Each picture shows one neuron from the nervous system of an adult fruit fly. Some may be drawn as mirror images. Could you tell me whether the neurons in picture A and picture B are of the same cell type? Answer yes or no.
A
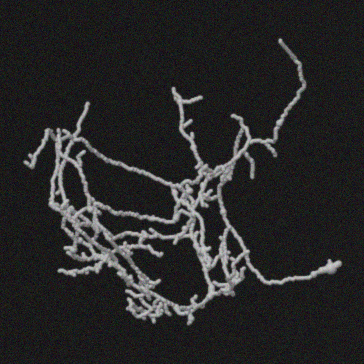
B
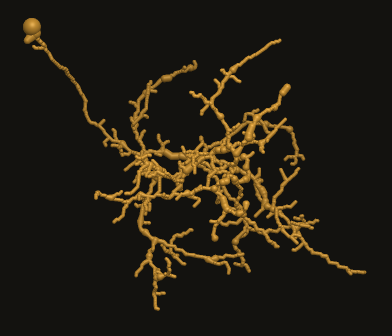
no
